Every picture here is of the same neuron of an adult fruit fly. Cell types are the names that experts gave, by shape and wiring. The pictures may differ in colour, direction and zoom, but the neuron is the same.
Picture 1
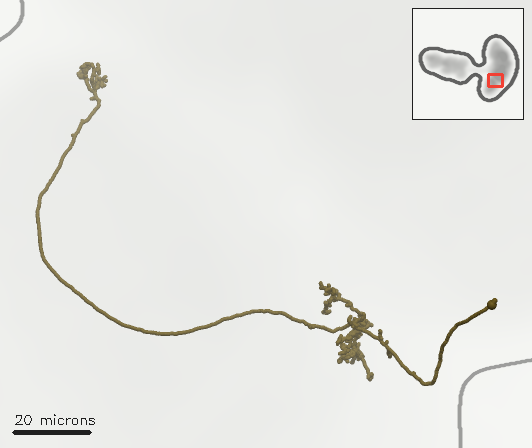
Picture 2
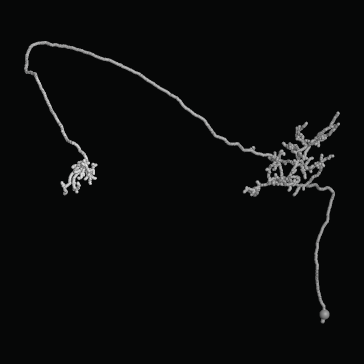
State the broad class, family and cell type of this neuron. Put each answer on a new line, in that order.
optic-lobe intrinsic neuron
Tm
Tm29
